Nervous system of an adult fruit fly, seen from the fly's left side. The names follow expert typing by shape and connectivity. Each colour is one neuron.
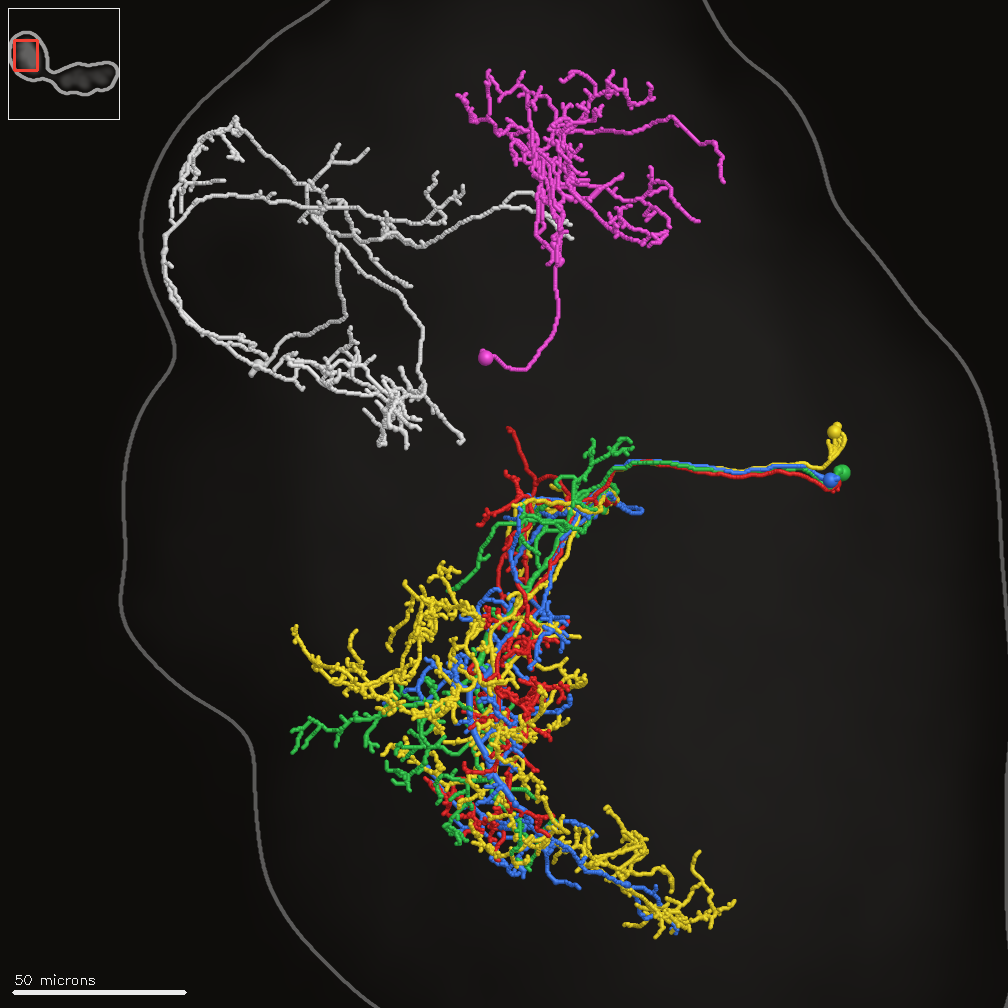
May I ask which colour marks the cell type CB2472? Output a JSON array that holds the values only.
["green"]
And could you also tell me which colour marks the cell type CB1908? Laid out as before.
["blue"]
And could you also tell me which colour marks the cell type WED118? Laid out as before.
["red"]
